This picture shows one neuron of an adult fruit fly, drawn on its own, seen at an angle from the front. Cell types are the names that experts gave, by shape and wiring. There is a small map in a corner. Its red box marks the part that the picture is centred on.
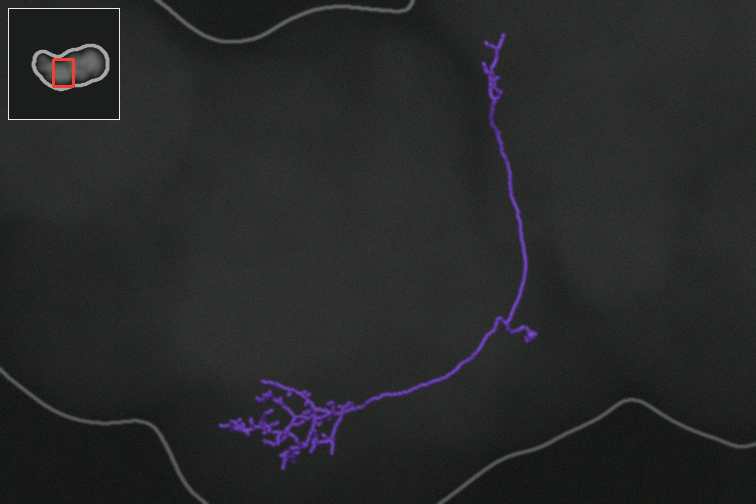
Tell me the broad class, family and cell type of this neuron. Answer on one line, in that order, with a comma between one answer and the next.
visual projection neuron, MeVP, MeVP11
